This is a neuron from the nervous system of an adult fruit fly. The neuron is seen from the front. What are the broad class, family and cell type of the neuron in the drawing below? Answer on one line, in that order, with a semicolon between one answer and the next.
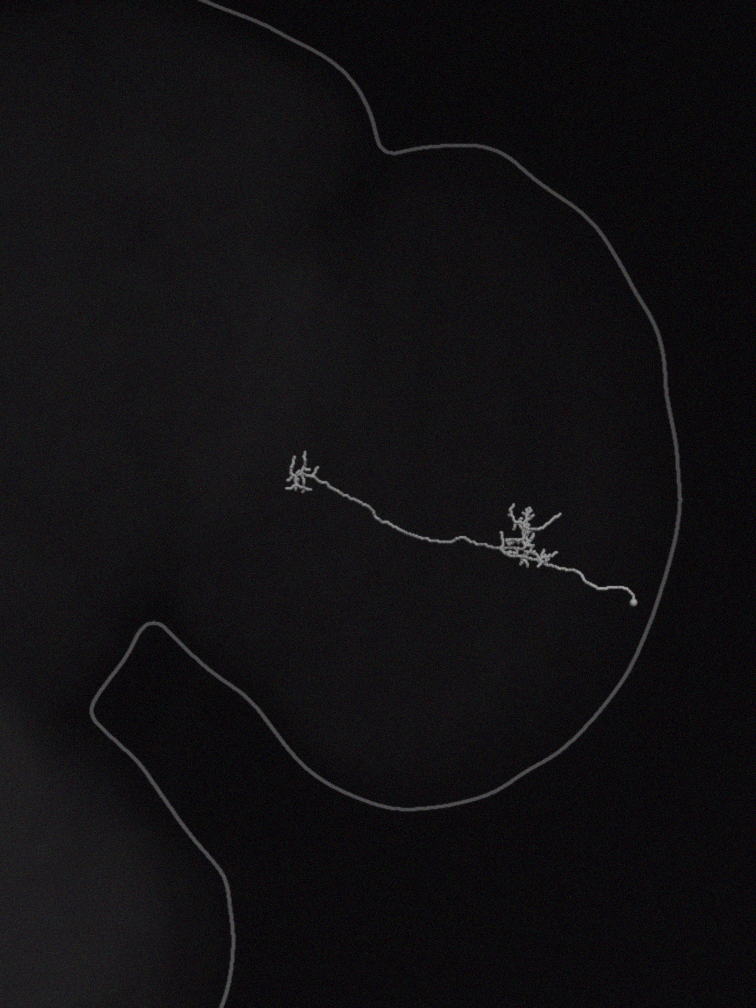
optic-lobe intrinsic neuron; Tm; Tm29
